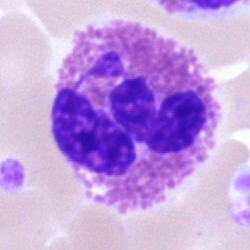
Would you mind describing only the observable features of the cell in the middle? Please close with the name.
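The nucleus is divided into several separate lobes, with dark purple, coarsely clumped chromatin. Pinkish-lilac granules pack the cytoplasm densely. They extend to the cell edge, so the margin looks beaded. Answer: eosinophil.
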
